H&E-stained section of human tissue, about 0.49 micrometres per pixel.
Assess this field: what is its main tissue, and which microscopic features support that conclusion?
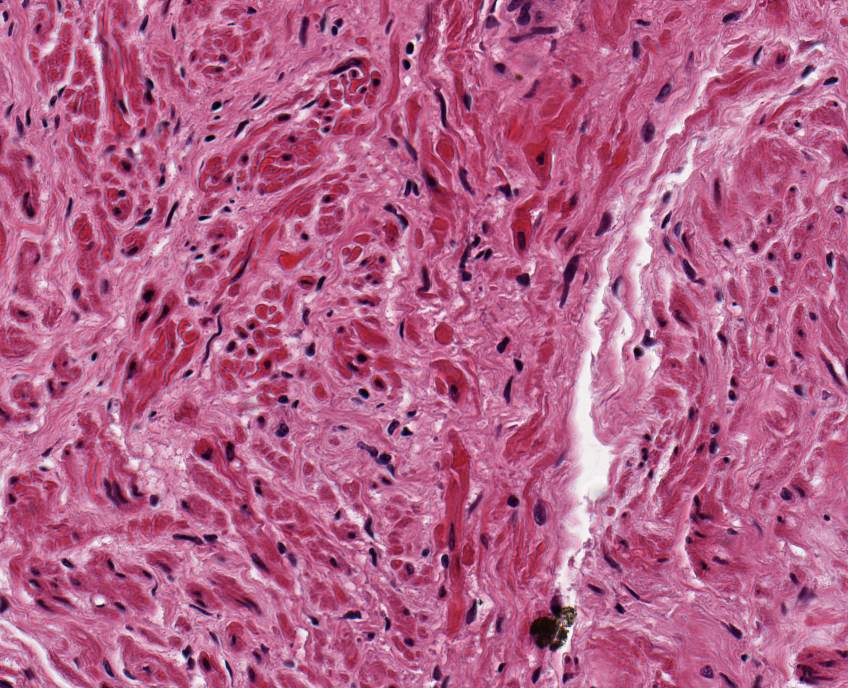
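Fibromuscular stroma. Interlacing smooth muscle bundles run in many directions through collagenous stroma across the whole field.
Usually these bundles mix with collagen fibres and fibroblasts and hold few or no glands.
None are present here, nor any epithelium.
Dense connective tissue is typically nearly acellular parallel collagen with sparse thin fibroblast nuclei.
Here muscle dominates; nuclei are mostly small, dark, elongated.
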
